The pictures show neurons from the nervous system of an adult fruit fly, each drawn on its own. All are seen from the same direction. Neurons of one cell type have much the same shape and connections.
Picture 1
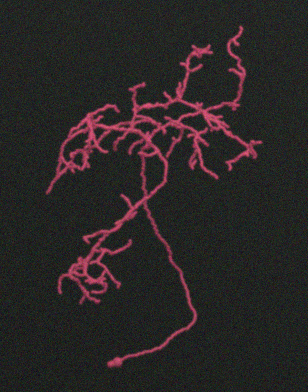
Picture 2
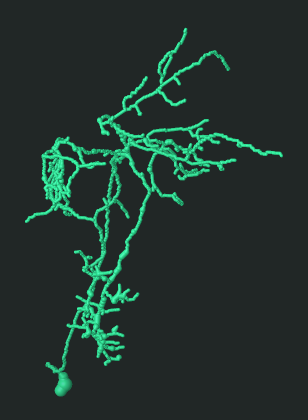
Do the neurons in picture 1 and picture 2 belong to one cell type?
yes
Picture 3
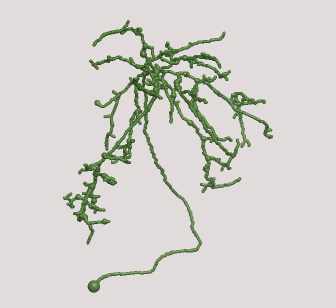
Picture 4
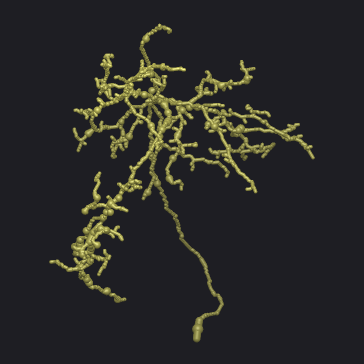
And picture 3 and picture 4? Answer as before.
yes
